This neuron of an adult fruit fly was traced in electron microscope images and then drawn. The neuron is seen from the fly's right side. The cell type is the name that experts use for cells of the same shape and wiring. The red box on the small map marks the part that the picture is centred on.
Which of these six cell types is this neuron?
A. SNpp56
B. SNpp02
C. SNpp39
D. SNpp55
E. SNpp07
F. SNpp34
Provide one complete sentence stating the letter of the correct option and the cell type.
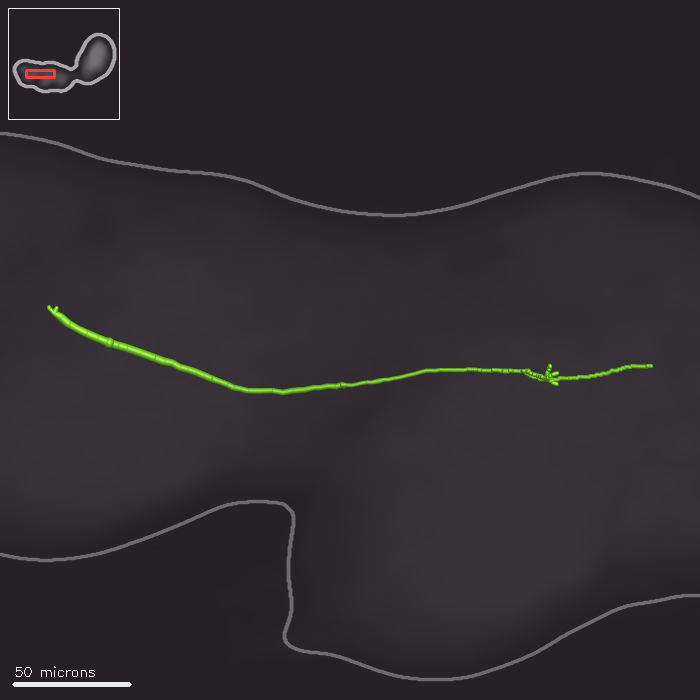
Option F, SNpp34, is the type of cell the neuron is.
